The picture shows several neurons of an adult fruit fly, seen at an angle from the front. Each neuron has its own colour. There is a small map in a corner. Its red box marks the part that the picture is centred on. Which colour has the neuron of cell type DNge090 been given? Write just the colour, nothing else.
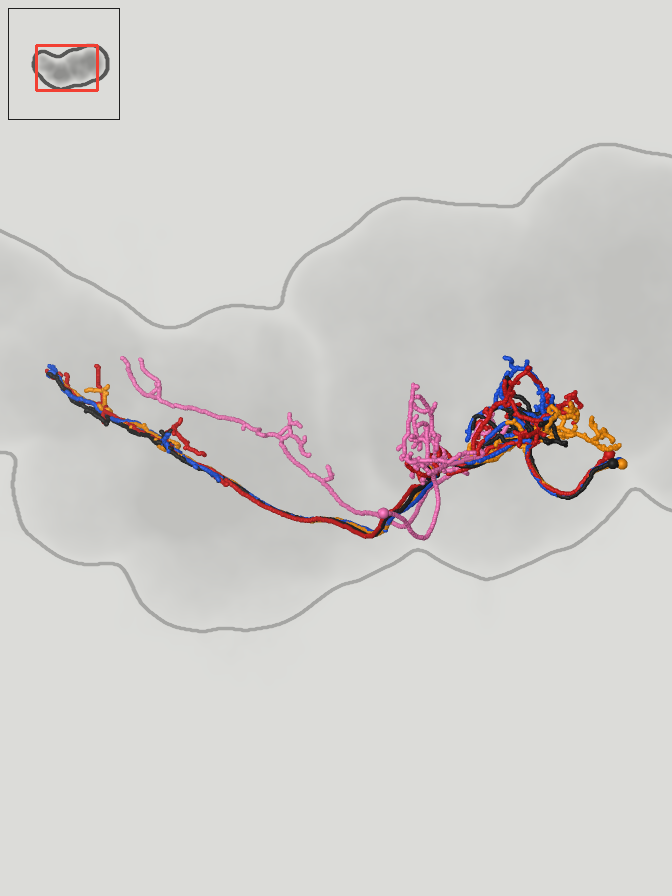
orange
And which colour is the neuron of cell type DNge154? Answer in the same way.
black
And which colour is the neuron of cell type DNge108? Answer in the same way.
blue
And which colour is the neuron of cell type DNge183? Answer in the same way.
red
